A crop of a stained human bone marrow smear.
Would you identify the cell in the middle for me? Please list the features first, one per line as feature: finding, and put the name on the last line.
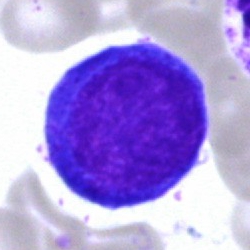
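Edge: round and smooth all the way around.
Chromatin: fine and evenly spread, no coarse dark clumps.
Cytoplasm: just a thin, deep blue rim, clearest on the left side.
Granules: none to be seen.
Cell: proerythroblast.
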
